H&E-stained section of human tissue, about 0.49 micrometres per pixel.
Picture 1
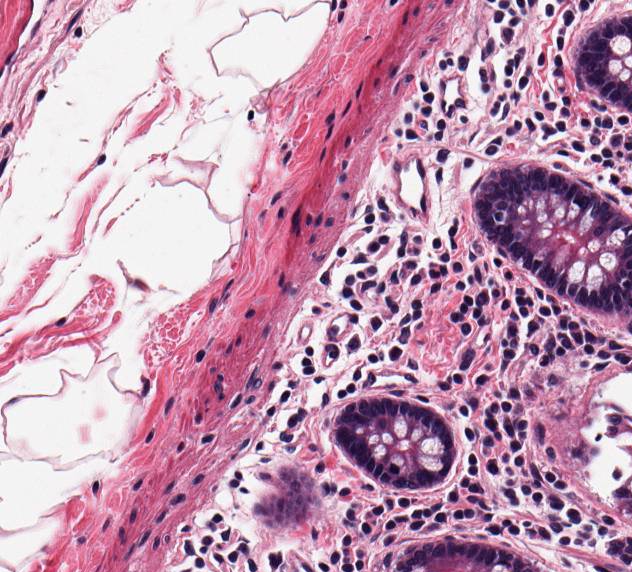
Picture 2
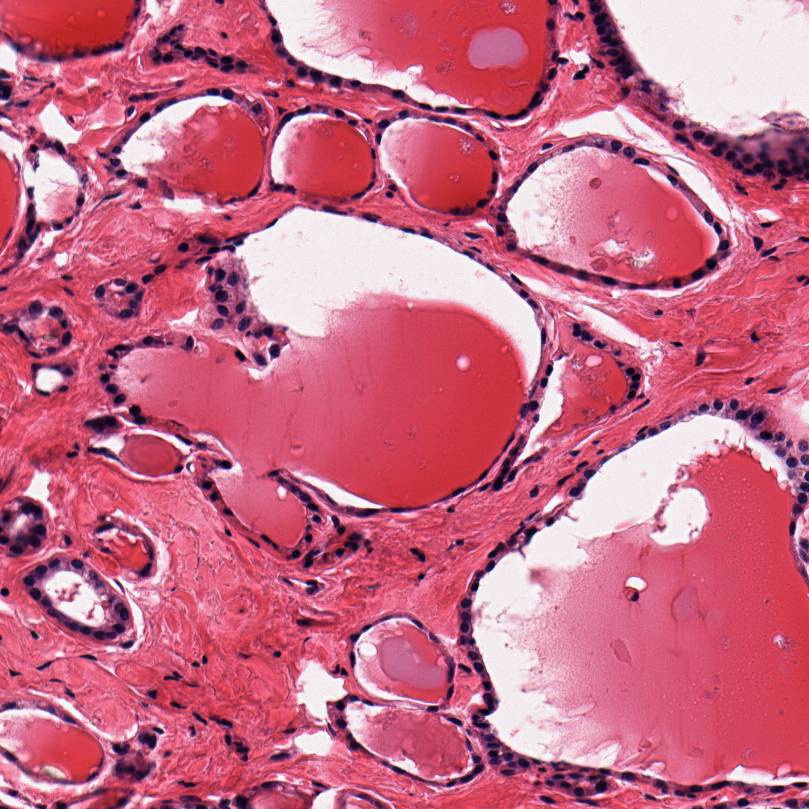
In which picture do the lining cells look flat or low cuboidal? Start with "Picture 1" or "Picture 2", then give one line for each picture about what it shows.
Picture 2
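In picture 1: The glands are lined by columnar epithelium packed with goblet cells whose mucin appears as pale clear vacuoles.
In picture 2: Each follicle is lined by a single layer of flattened to low cuboidal epithelial cells.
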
